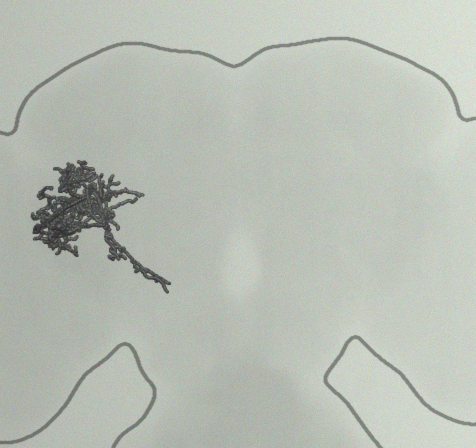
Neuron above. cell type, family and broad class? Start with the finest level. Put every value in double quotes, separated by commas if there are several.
"AVLP288", "hemilineage VLPa1_lateral", "central-brain intrinsic neuron"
